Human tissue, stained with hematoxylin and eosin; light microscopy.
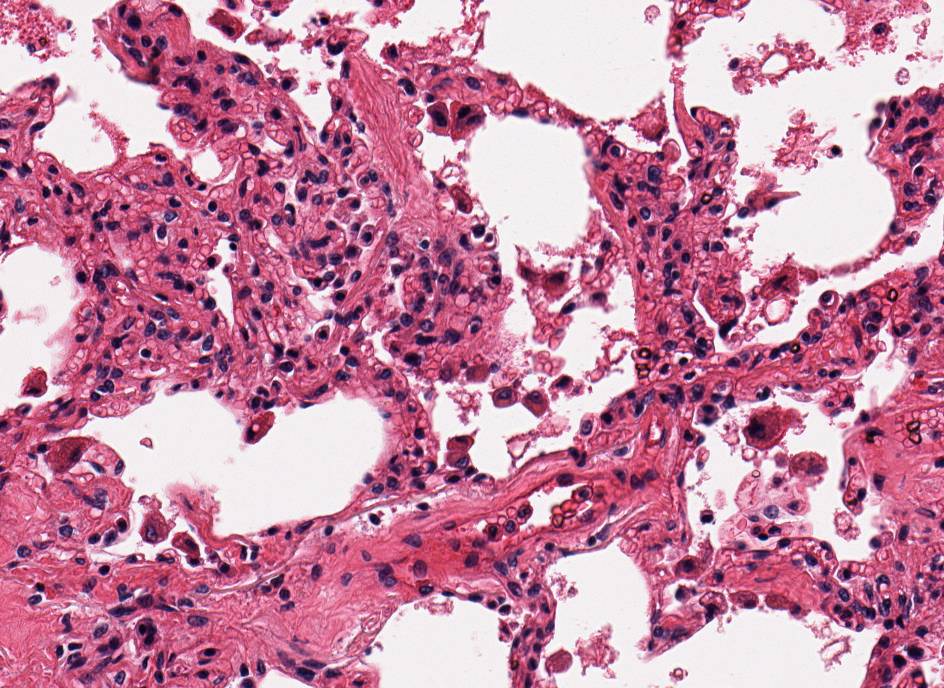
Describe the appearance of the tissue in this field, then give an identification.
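Architecture first: a meshwork of cellular septa encloses irregular empty airspaces scattered throughout. Next, the nuclei: most in the septa are small, round to oval and darkly stained. Then the airspace contents: scattered large rounded cells with abundant pink cytoplasm lie free within them, notably centrally and to the right. Finally, a band of pink wavy fibrous tissue crosses the lower field roughly horizontally. The tissue is lung.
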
